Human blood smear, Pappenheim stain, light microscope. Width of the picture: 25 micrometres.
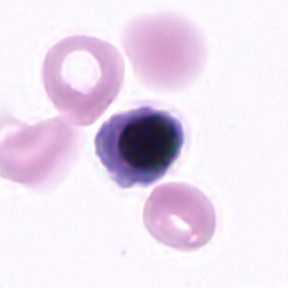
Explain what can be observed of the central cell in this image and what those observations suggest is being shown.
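First, the outline: irregular, with small ragged projections along the left and lower edges. The cell is about 8 by 7 micrometres, about 1 times as wide as a red cell lying whole in the picture. Next, the nucleus: its chromatin is very dense, an almost black deep purple, and no nucleoli can be seen. Last, the cytoplasm: blue-violet, forming a rim broadest on the left side of the nucleus. The central cell is a normoblast.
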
